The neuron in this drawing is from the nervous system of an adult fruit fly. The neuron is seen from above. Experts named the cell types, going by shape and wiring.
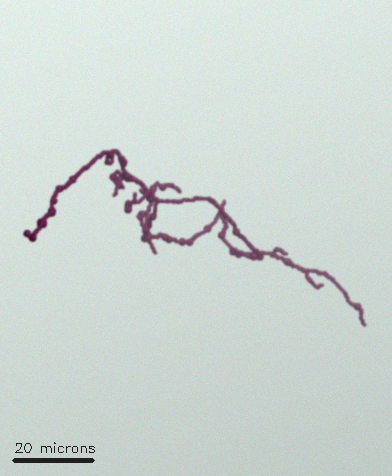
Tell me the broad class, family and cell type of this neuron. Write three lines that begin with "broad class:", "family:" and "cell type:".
broad class: sensory neuron entering the nerve cord
family: class mechanosensory tactile
cell type: SNta02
